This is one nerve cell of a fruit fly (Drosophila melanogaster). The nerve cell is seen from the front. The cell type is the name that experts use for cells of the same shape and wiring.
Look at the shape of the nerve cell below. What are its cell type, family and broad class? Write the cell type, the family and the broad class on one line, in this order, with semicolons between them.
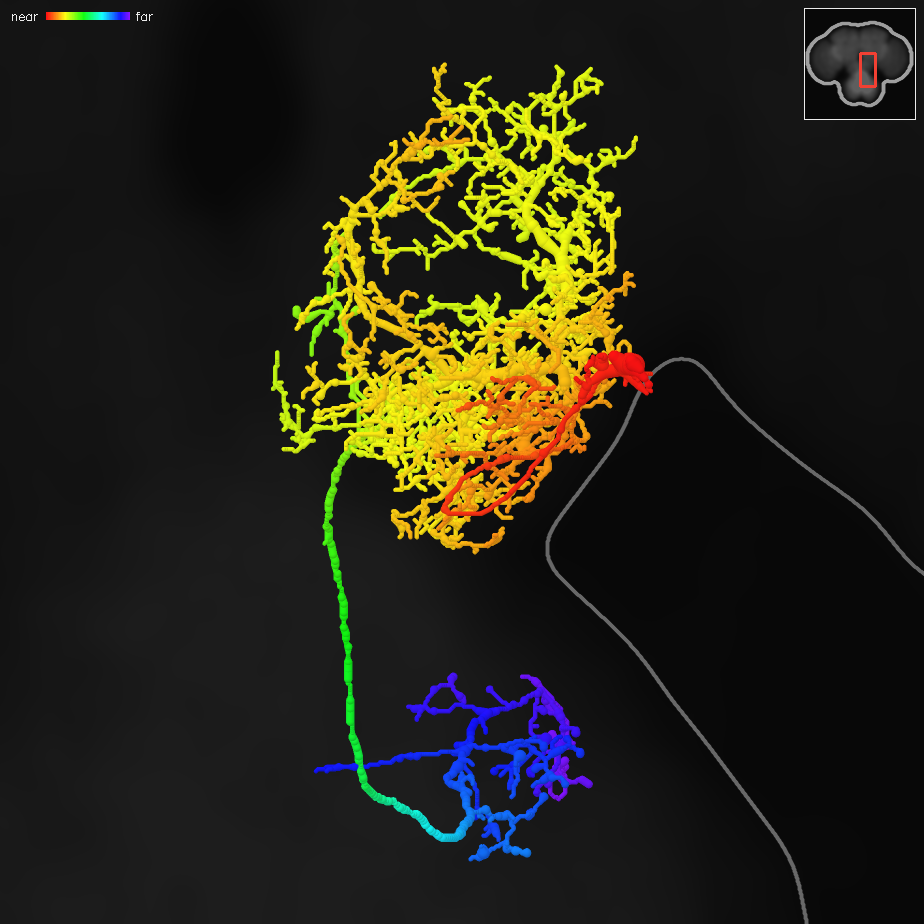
DNge026; DNge; descending neuron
